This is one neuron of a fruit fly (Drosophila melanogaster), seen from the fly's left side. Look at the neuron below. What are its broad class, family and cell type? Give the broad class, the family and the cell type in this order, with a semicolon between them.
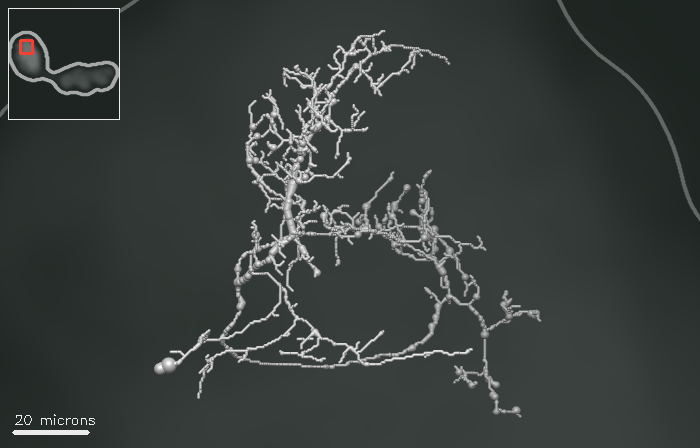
central-brain intrinsic neuron; hemilineage SLPa&l1_anterior; CB3906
